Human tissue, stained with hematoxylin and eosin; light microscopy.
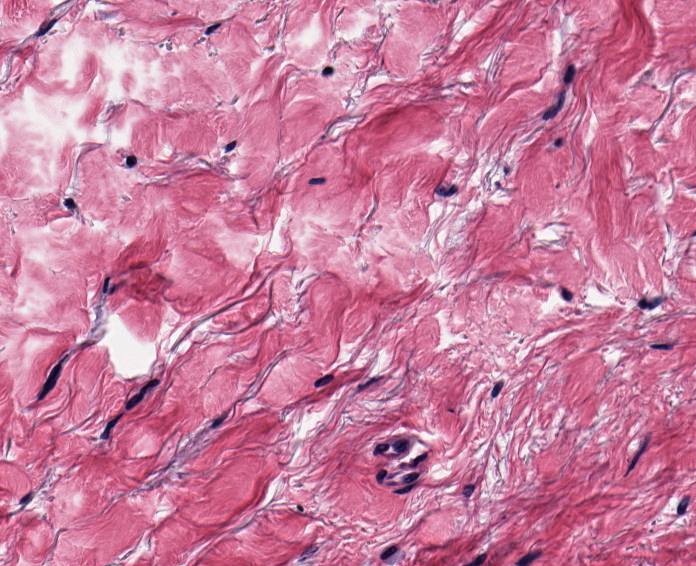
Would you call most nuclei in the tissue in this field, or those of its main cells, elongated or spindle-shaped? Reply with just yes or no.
Yes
